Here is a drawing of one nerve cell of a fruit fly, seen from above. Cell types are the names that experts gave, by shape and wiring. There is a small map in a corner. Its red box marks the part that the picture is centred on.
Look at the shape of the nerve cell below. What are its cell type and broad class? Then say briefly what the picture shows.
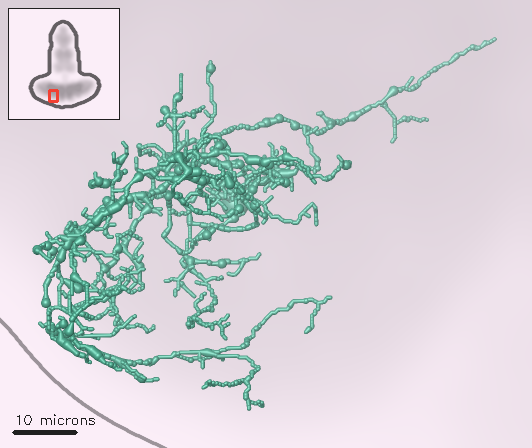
Its cell type is CB3409. This is a central-brain intrinsic neuron. By the scale bar it is about 75 microns wide in this view. In this view it is about as wide as it is tall.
